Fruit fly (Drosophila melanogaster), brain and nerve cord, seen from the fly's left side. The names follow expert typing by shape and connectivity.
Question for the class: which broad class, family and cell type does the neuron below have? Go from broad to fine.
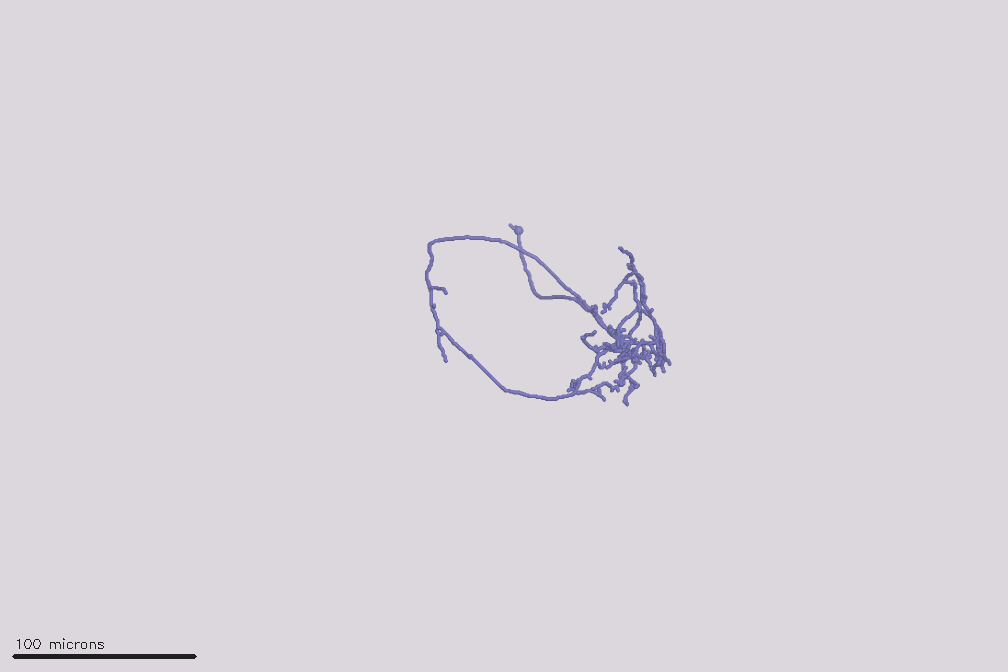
central-brain intrinsic neuron; hemilineage SLPa&l1_lateral; PLP037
